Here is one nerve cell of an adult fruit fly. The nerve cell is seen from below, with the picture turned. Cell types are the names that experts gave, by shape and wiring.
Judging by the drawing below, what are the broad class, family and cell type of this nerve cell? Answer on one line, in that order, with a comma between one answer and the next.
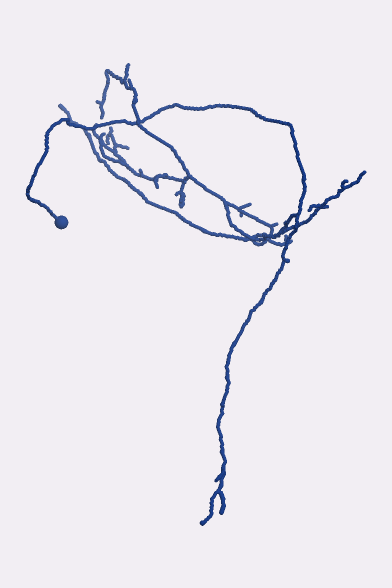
central-brain intrinsic neuron, hemilineage DM3_dorso_medial, SMP523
